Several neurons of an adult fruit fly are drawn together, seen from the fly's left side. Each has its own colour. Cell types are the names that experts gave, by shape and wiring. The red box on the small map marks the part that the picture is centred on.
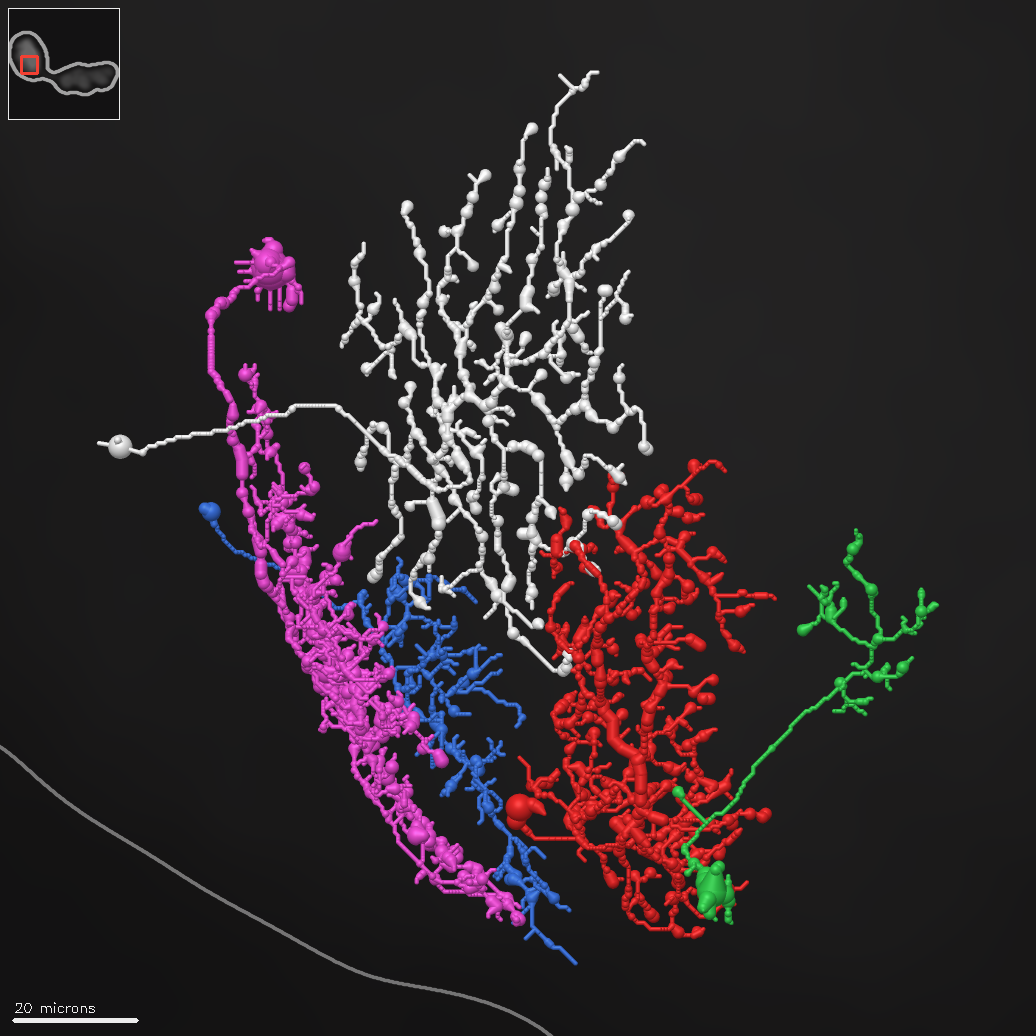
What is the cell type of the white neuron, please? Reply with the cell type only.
Dm18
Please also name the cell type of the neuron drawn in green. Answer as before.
Dm9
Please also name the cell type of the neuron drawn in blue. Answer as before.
Dm16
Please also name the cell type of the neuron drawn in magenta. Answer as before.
Dm1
